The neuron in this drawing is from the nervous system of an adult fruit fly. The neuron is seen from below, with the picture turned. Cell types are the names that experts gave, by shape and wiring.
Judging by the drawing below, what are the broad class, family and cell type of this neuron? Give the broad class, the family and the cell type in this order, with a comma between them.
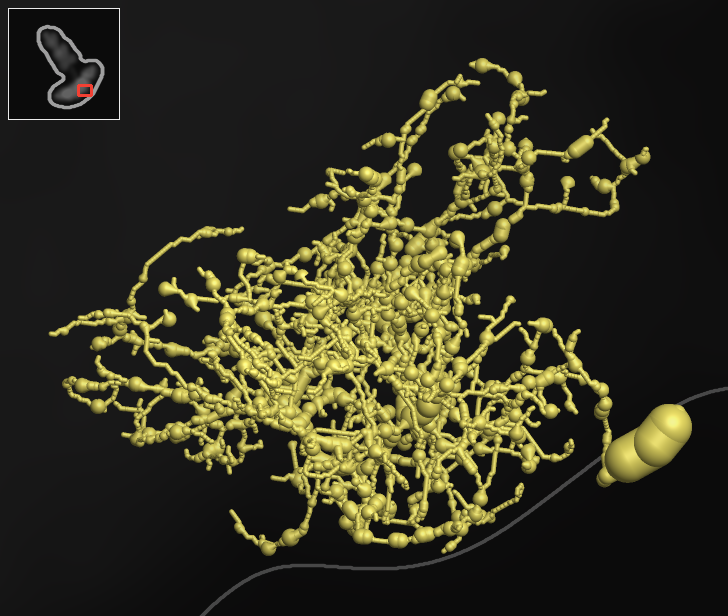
central-brain intrinsic neuron, hemilineage ALl1_dorsal, lLN2X02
